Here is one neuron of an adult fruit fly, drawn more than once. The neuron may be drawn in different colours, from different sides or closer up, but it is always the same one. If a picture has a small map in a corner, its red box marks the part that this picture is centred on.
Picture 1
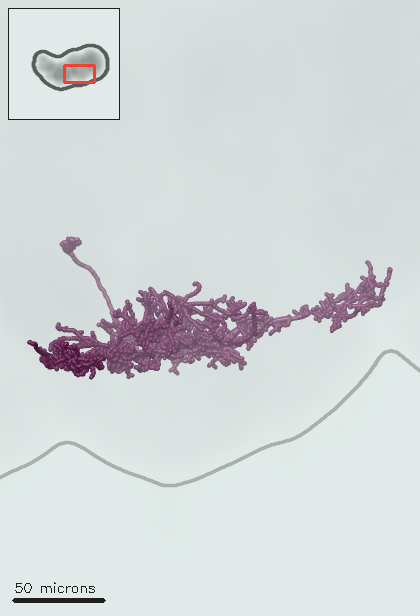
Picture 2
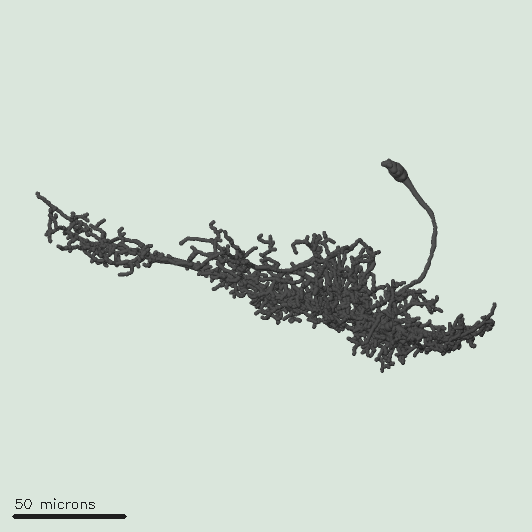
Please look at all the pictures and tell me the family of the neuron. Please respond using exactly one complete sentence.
In terms of family, the neuron is hemilineage LB0.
